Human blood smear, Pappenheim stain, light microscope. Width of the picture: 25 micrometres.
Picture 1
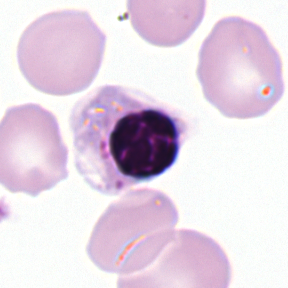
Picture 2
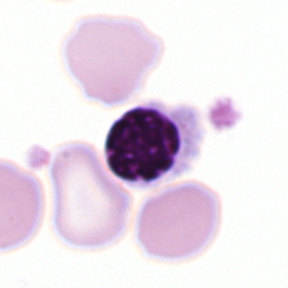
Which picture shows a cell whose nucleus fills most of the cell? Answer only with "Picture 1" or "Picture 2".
Picture 2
